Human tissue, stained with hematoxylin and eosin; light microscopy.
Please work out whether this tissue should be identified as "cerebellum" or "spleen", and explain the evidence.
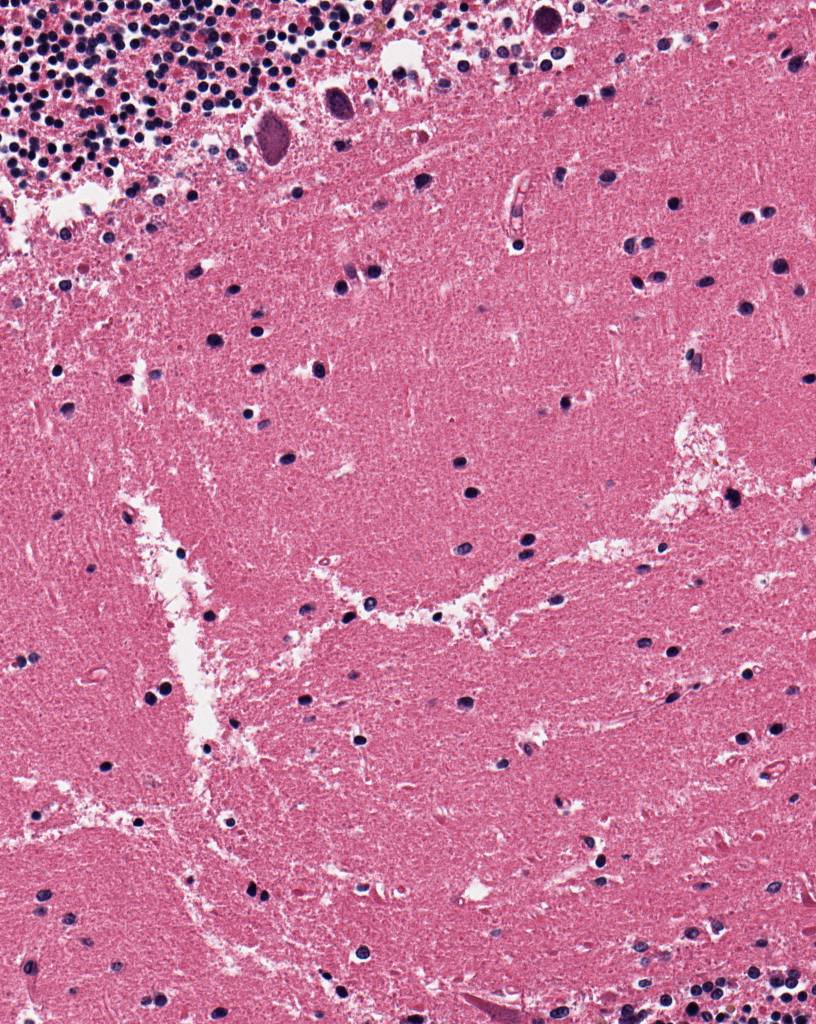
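It's cerebellum, not spleen. Look first at the bulk of the field: pink, finely fibrillar neuropil with sparse, scattered nuclei that are small, round and dark, with little visible cytoplasm.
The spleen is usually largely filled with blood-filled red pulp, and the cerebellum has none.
Now see the top-left corner, where small, round, dark nuclei are densely packed in a layer.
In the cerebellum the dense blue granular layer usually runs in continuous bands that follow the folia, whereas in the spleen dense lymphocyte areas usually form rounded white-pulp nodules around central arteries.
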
